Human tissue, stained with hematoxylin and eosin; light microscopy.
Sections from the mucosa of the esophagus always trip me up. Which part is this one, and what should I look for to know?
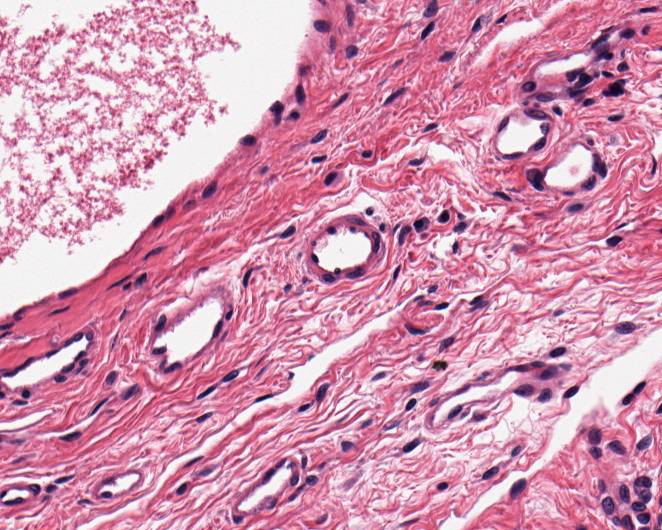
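Loose connective tissue is what this field shows. Wavy pink collagen fibres run diagonally, lower left to upper right, among many small open vessels and sparse, dark, spindle-shaped nuclei.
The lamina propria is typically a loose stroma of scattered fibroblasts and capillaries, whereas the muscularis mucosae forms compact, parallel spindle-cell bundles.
Flattened cells with elongated nuclei line the edge of the large space.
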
